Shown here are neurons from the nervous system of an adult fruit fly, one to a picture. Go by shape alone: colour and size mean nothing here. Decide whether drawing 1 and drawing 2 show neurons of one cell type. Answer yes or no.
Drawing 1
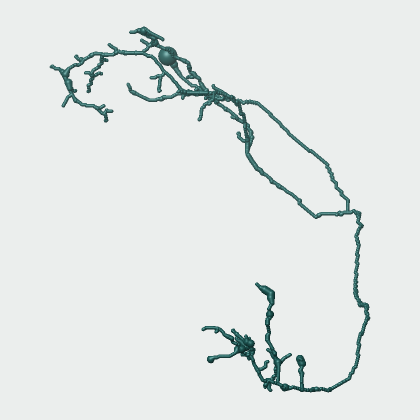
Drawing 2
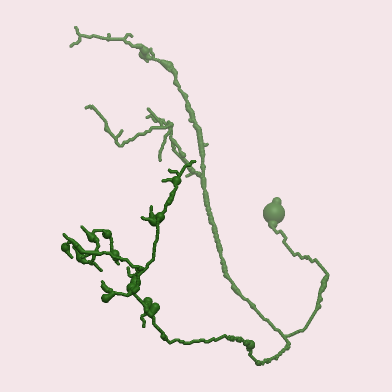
yes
